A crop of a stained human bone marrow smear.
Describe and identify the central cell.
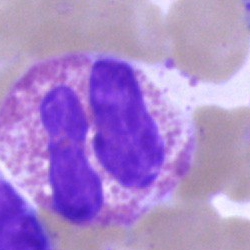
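First, the nucleus: it is made of two elongated lobes lying side by side, and its chromatin is dense and stains dark purple. Next, the cytoplasm: it is abundant and pale pink. Last, the granules: numerous small pink-red granules are scattered throughout the cytoplasm. This cell is an eosinophil.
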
